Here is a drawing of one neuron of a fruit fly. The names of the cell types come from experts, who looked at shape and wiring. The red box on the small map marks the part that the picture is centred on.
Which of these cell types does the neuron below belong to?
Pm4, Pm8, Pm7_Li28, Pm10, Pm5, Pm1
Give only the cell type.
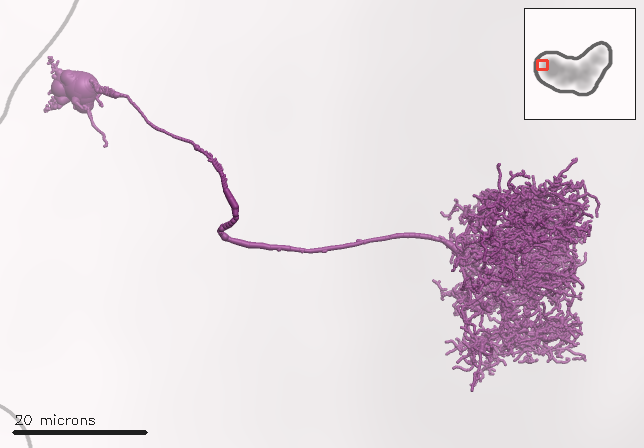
Pm4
